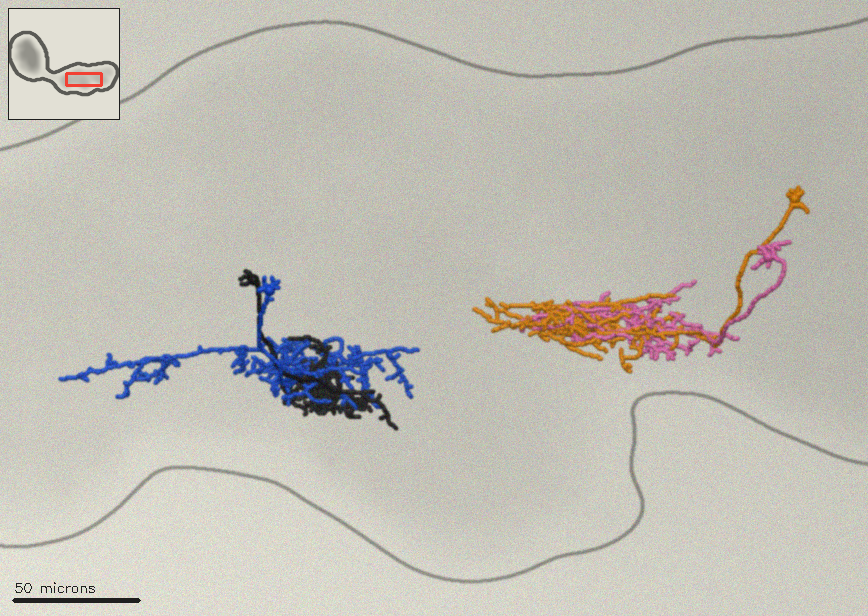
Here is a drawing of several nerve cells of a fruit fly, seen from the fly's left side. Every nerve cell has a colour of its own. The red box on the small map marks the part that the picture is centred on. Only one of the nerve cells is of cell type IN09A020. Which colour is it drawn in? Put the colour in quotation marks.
"blue"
